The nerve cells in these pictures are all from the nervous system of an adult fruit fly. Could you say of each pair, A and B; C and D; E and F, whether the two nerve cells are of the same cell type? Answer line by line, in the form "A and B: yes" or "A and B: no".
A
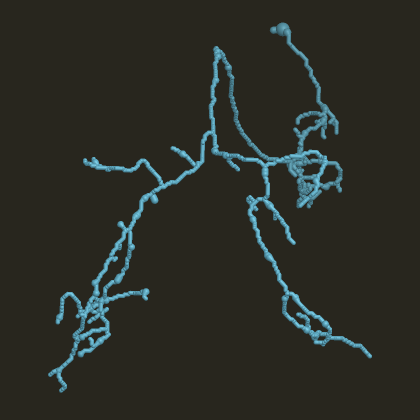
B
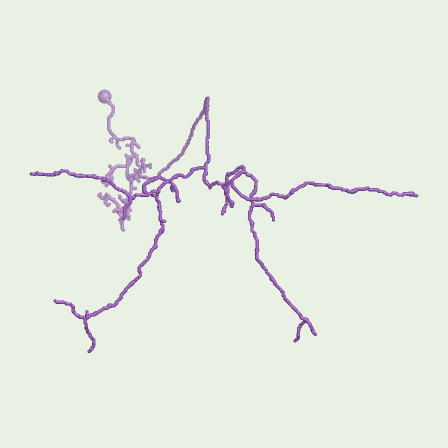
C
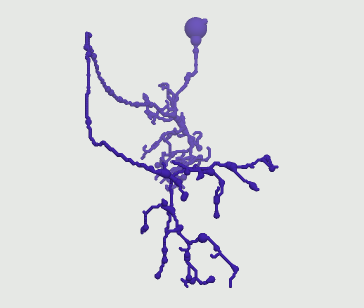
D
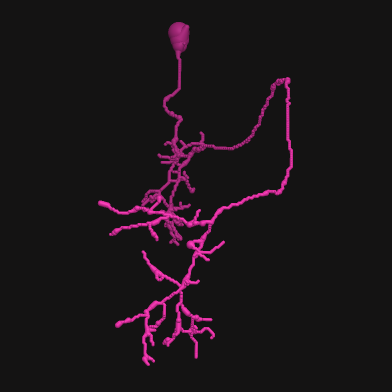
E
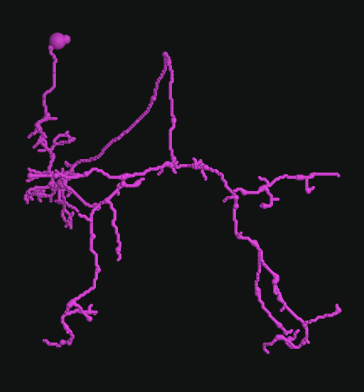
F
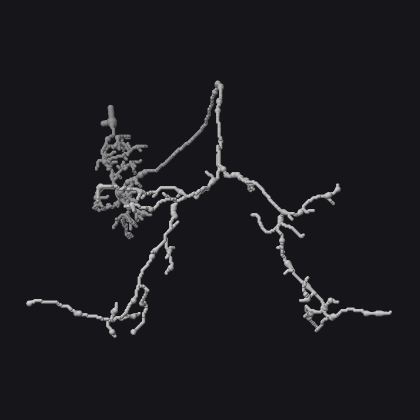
A and B: yes
C and D: yes
E and F: yes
